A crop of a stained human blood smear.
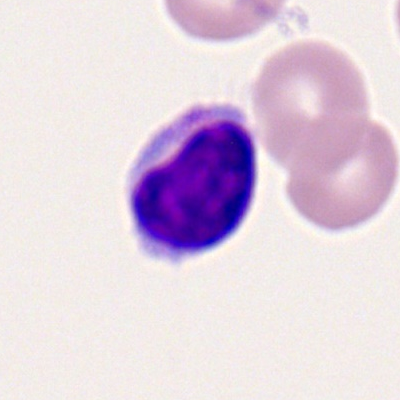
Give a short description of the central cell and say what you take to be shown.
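Look first at the outline: it's oval rather than round. The chromatin is dark purple and densely clumped. See how the thin, pale blue rim of cytoplasm is widest along the upper-left side of the nucleus. This cell is a lymphocyte.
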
